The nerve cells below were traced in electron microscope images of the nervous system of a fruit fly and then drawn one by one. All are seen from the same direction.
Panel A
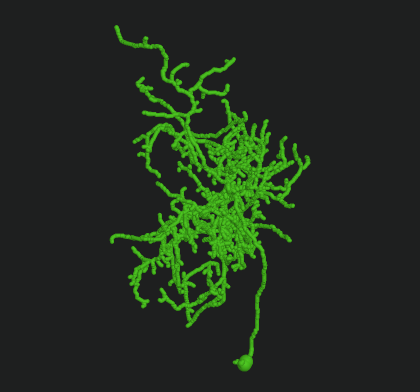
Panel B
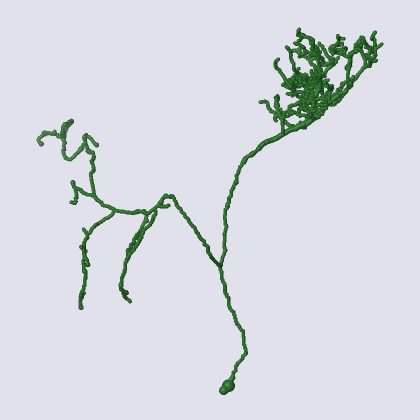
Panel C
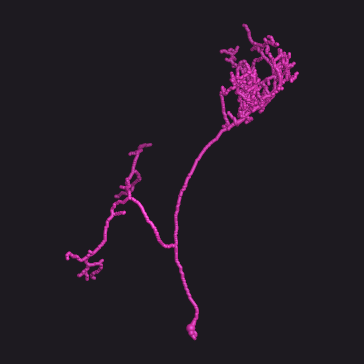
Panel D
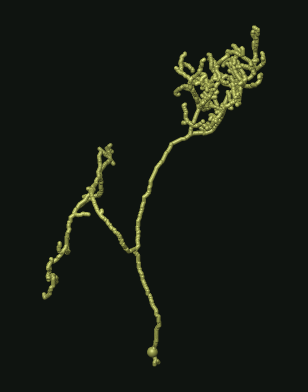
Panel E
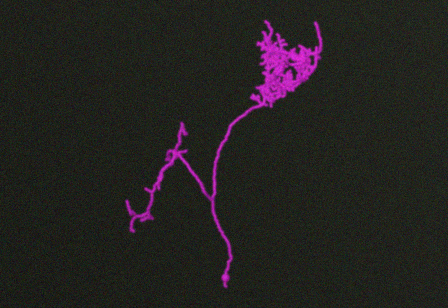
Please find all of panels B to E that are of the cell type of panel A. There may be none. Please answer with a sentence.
None of them is of the same cell type.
